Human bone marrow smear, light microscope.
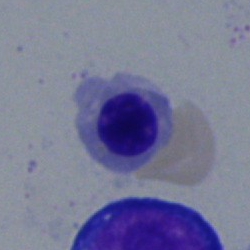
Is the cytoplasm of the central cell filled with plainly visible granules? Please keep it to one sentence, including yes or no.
No, not a single granule can be seen in its cytoplasm.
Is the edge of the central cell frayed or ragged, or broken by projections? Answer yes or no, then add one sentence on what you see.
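Yes. The cell outline is irregular, with bulges along the upper left.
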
